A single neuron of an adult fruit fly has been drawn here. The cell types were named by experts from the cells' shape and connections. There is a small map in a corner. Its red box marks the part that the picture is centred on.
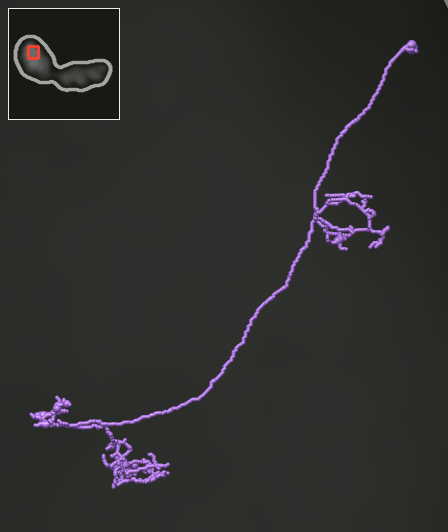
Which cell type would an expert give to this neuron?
PFNm_b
